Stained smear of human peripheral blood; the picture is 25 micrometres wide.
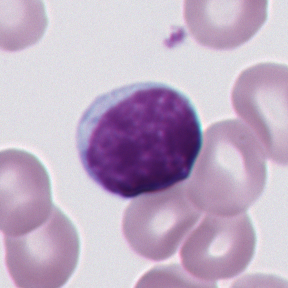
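Typical lymphocyte seen by light microscopy in a stained smear of peripheral blood, the central cell. The cell is about 11 micrometres across, and its nucleus, about 10 micrometres across, fills about 80% of the cell's area. That nucleus is round to oval with no indentation, and its chromatin is dense and coarsely clumped. The pale blue cytoplasm forms only a thin rim, widest on the left side.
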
